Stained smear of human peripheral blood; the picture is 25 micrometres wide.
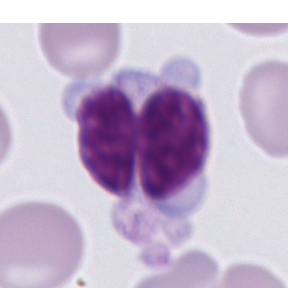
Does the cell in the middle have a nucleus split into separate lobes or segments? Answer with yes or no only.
Yes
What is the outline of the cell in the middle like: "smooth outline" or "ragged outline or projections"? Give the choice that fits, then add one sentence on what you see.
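Ragged outline or projections. Several rounded pale blebs bulge from the cell surface around the nucleus.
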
